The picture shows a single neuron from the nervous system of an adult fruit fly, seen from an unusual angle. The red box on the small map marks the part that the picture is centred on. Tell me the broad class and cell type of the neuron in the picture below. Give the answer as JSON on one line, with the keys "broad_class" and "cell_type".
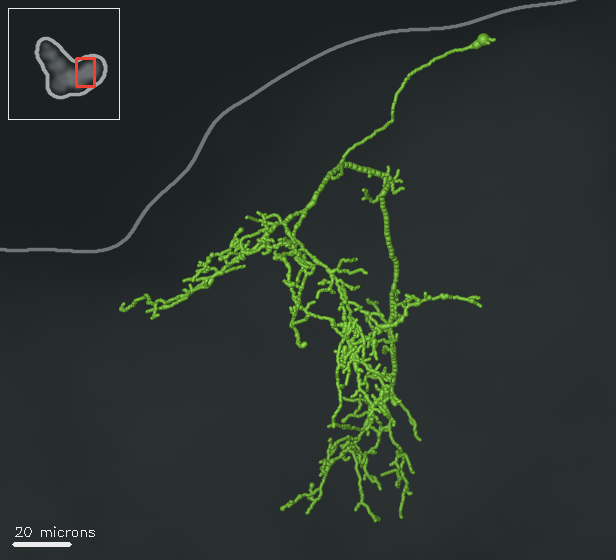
{"broad_class": "central-brain intrinsic neuron", "cell_type": "ATL015"}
